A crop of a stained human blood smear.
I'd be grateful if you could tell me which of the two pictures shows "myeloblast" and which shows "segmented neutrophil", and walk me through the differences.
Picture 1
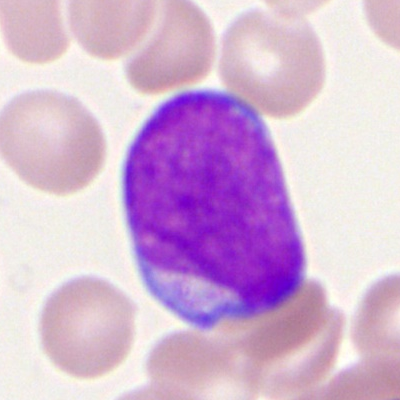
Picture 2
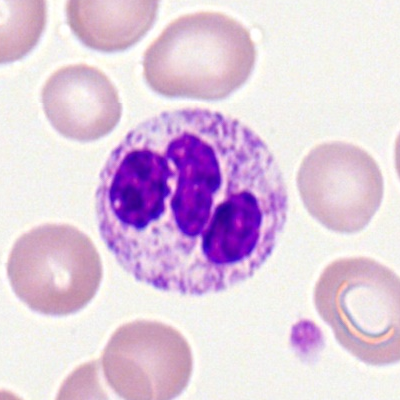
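First one's your myeloblast, second one's the segmented neutrophil. The myeloblast is oval and mostly smooth, with scant pale blue cytoplasm making just a thin rim around most of the nucleus, and no distinct granules. Red cells are touching its lower right edge. The segmented neutrophil is round and smooth, its nucleus divided into three lobes with dark purple, coarsely clumped chromatin.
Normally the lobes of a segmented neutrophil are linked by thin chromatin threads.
No nucleoli show in its nucleus.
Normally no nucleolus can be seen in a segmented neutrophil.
Its pale pinkish-lilac cytoplasm goes all the way round the nucleus and has small purple granules scattered through it, where the myeloblast shows no distinct ones.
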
